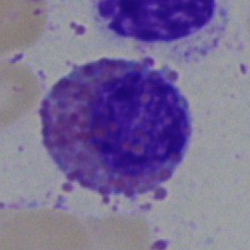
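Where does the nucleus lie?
Toward the right side; it is dark purple.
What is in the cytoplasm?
Coarse reddish-purple granules, scattered throughout, some lying over the nucleus and partly hiding its detail.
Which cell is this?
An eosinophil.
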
